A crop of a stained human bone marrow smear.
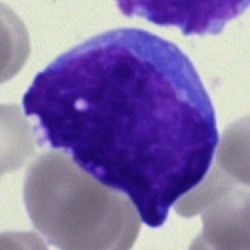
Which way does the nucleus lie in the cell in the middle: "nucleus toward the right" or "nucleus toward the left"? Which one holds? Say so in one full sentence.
What lies to the right of the nucleus is most of the cytoplasm.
